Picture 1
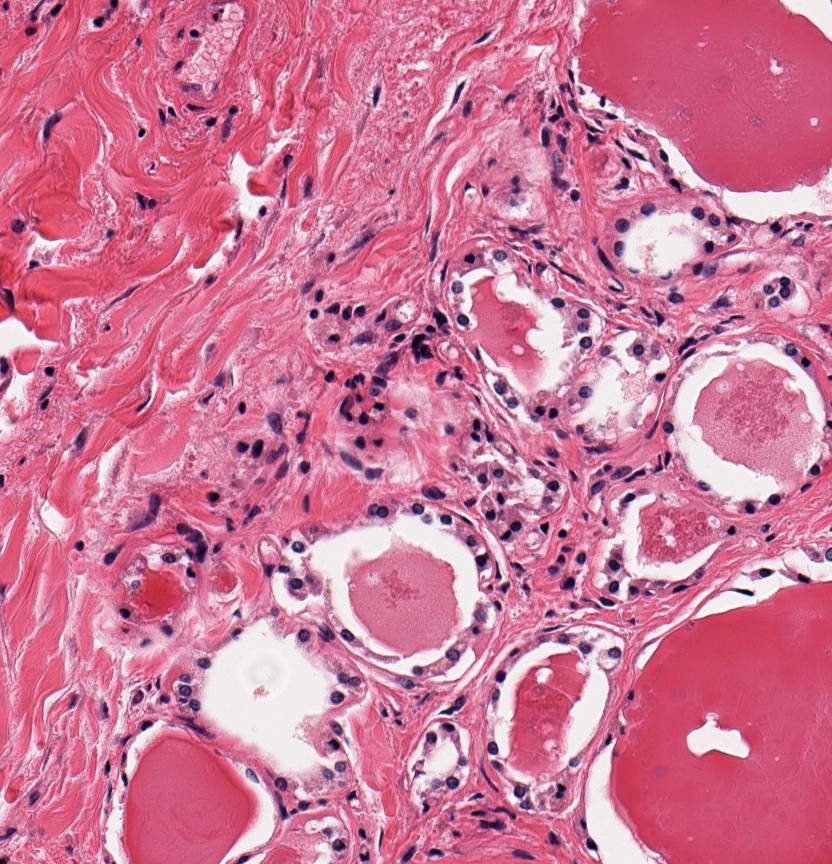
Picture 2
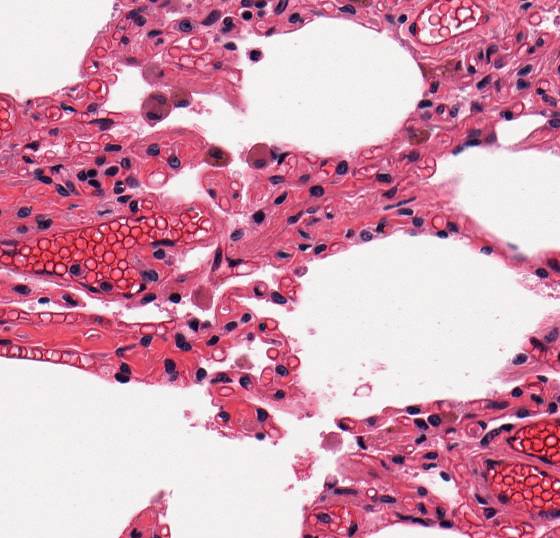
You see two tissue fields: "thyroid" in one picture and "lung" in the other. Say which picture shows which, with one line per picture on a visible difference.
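Picture 1 shows tissue from the thyroid. Dense collagen fills the upper left of the field, while rounded lined units crowd the lower and right parts.
Picture 2 shows tissue from the lung. No glands or cartilage are present anywhere in the field.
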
